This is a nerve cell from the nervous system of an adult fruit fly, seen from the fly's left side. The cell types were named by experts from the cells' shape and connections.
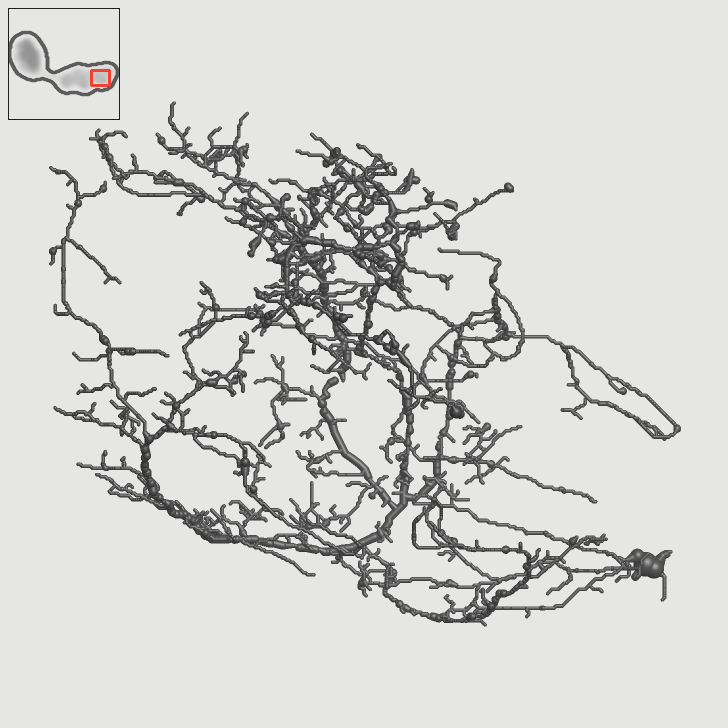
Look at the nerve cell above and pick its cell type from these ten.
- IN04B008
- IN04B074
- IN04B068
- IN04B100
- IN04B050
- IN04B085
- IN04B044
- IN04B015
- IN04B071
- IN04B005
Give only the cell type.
IN04B008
